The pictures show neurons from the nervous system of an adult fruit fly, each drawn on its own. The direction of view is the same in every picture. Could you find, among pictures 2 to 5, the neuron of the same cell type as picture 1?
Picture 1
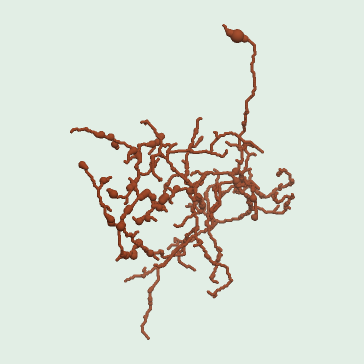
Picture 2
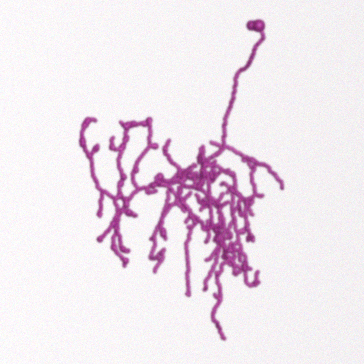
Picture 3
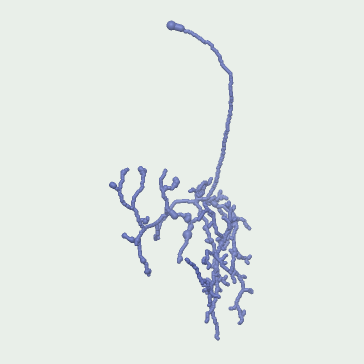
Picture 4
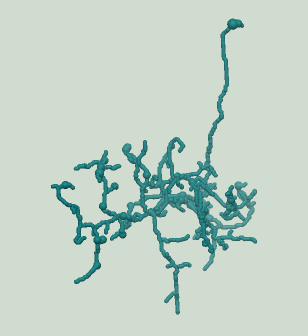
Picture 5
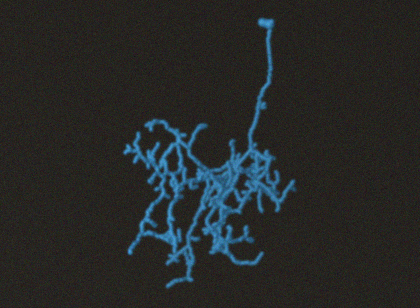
5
